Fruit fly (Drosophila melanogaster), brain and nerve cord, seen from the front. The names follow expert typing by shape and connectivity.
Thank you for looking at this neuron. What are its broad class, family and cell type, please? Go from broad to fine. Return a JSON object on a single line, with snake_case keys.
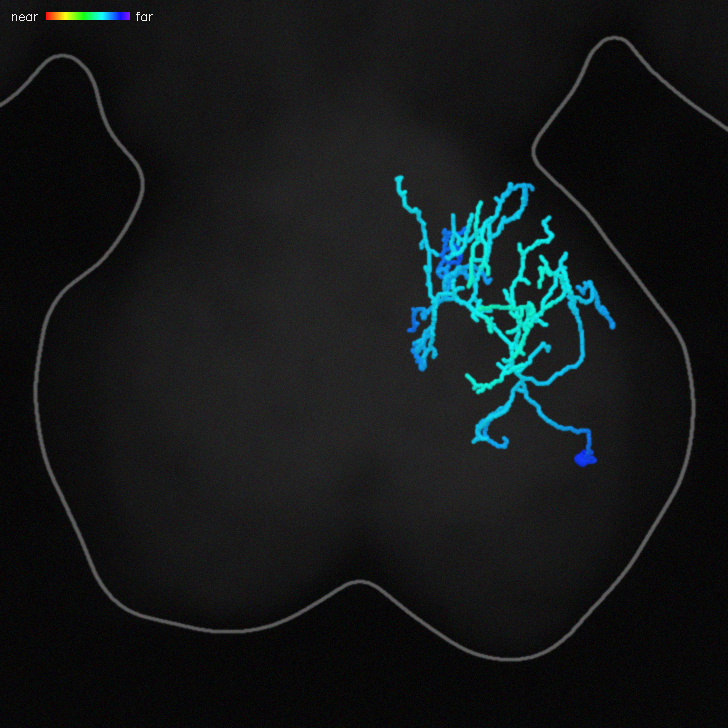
{"broad_class": "nerve-cord intrinsic neuron", "family": "hemilineage 16B", "cell_type": "IN16B085"}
